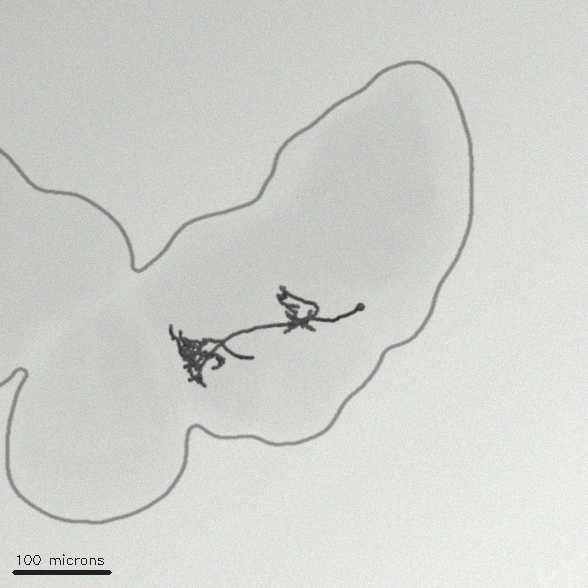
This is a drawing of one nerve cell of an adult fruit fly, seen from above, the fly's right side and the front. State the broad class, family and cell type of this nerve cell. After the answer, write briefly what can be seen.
It is a central-brain intrinsic neuron. The family is hemilineage WEDd2. It is of cell type CB0390. The cell body is in the middle of the picture. From left to right in the picture it spans about 200 microns.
